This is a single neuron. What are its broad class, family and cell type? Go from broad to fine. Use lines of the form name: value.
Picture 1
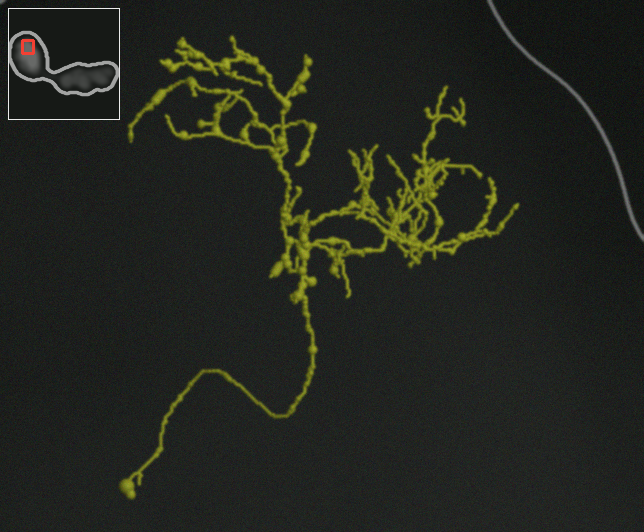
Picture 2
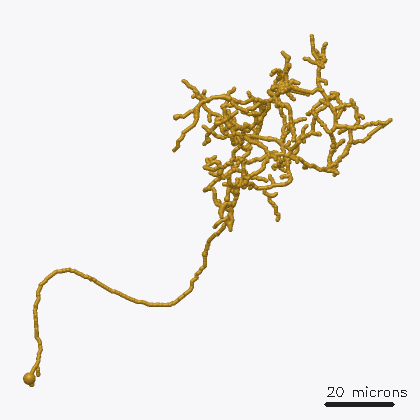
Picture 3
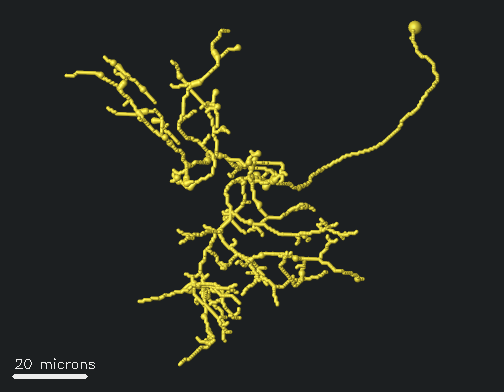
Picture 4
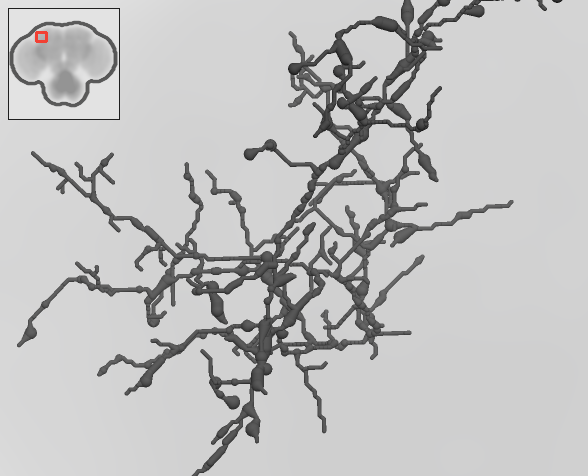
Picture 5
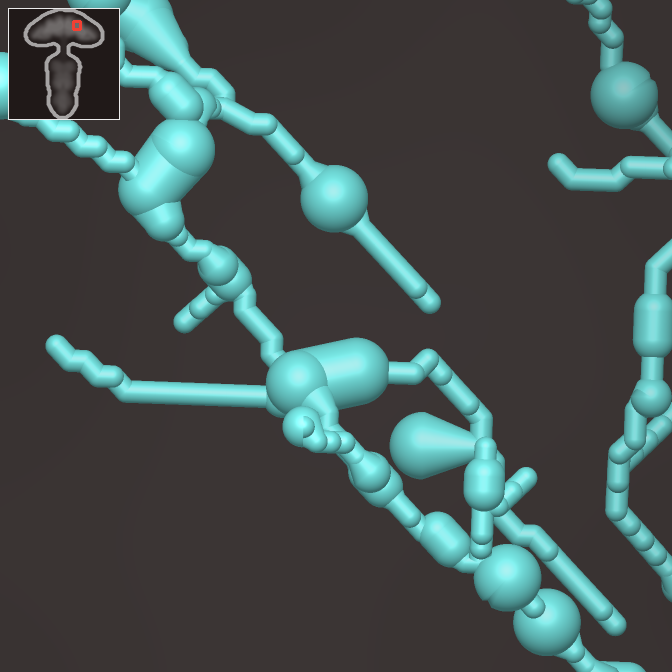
broad class: central-brain intrinsic neuron
family: hemilineage SLPav3
cell type: CB1626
